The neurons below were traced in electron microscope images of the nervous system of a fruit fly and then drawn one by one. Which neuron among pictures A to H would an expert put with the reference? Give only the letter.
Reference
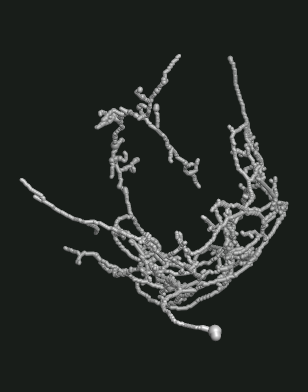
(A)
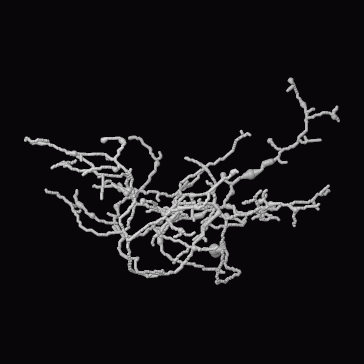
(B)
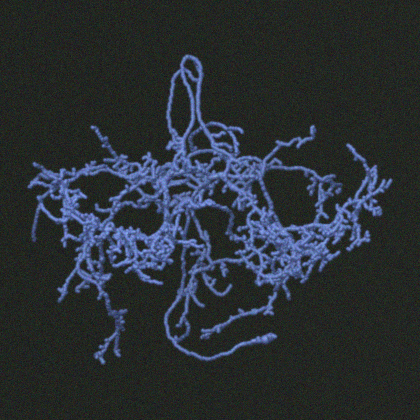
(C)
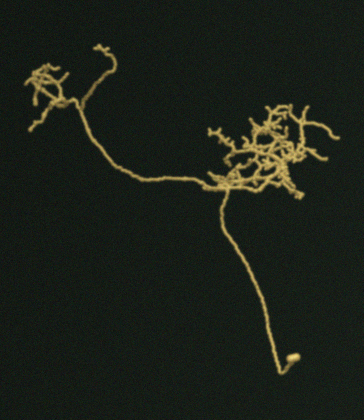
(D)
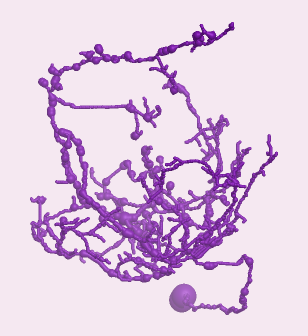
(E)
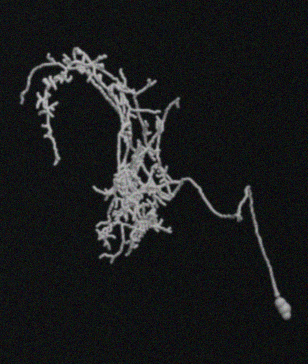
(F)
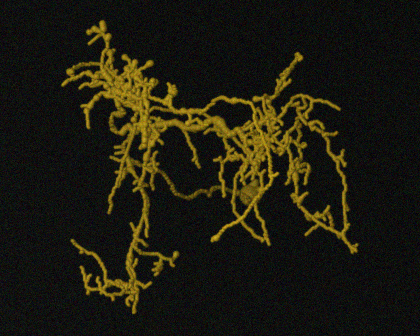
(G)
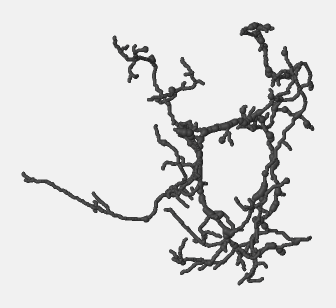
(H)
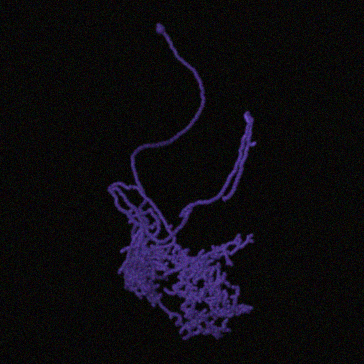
D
